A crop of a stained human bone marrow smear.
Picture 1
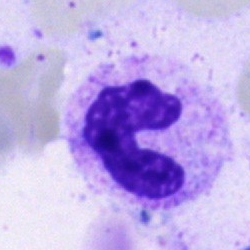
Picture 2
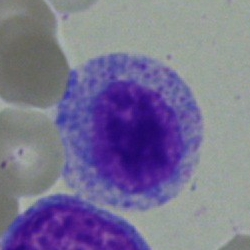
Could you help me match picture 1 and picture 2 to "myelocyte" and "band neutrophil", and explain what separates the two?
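That's a band neutrophil in picture 1 and a myelocyte in picture 2. The big difference is the nucleus. In the band neutrophil it's curved into a C open to the right, while in the myelocyte it sits off-centre toward the right side of the cell.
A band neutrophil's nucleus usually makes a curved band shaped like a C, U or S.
The chromatin differs as well: the band neutrophil's is dark purple and coarsely clumped, and the myelocyte's is deep purple with paler patches scattered through it.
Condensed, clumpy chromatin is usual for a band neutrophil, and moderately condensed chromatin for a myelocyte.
In the myelocyte the rim of cytoplasm is widest on the left of the nucleus. It has a pale blue-grey background and carries numerous purple granules throughout.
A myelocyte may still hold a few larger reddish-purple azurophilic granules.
As for outlines, the band neutrophil's is roughly round, and the myelocyte's is round and smooth. You won't see any nucleoli in the band neutrophil.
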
